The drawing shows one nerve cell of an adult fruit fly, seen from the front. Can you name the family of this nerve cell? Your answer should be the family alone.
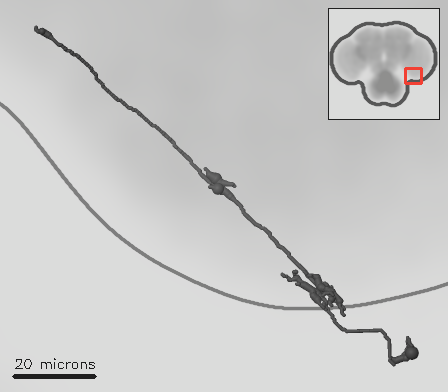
Tm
